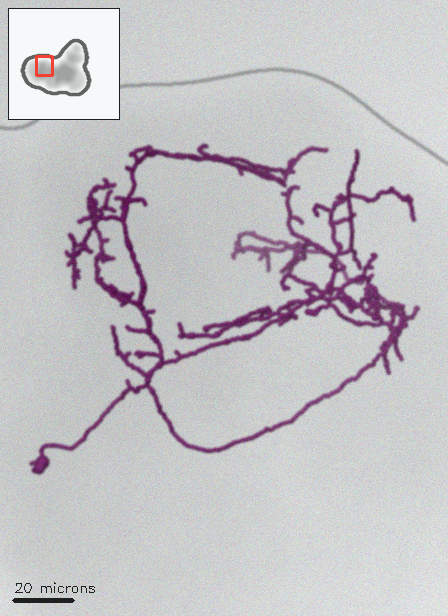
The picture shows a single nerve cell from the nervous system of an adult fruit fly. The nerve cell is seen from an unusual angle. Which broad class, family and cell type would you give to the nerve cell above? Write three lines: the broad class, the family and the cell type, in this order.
central-brain intrinsic neuron
hemilineage SLPa&l1_anterior
CL087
